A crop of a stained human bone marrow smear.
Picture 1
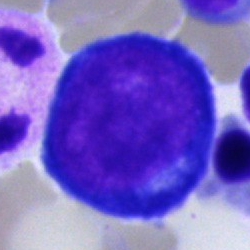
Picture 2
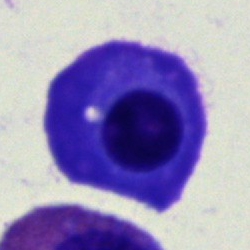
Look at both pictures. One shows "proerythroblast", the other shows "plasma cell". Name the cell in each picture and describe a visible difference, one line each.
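In picture 1 we see a proerythroblast: The nucleus fills almost the whole cell.
In picture 2 we see a plasma cell: The cytoplasm is abundant and forms a wide rim around the nucleus.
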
